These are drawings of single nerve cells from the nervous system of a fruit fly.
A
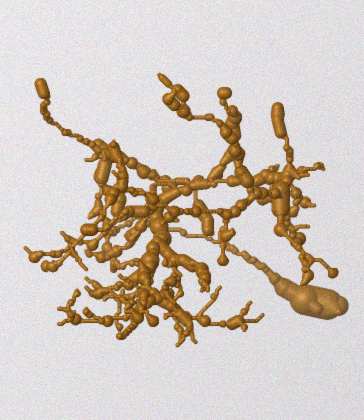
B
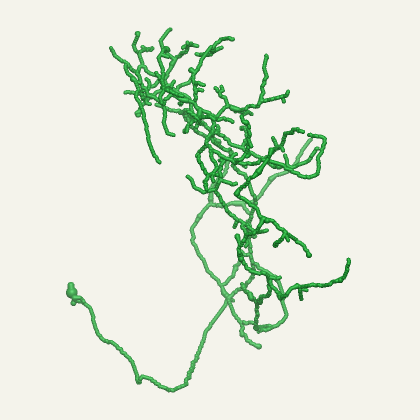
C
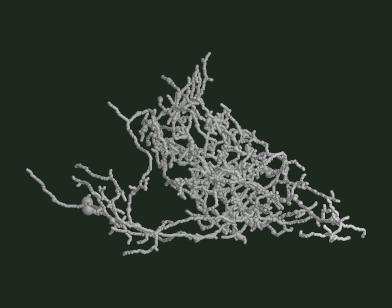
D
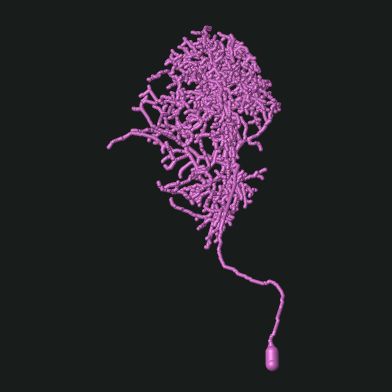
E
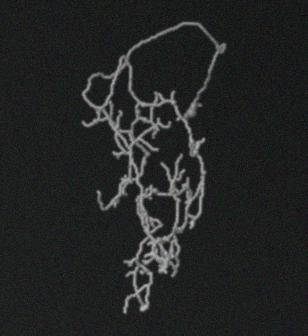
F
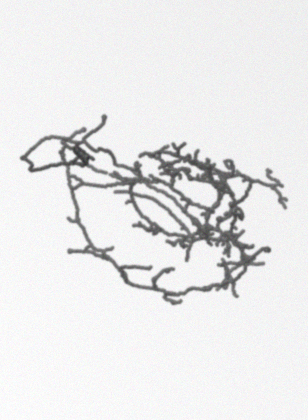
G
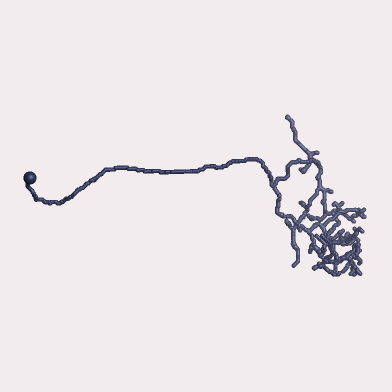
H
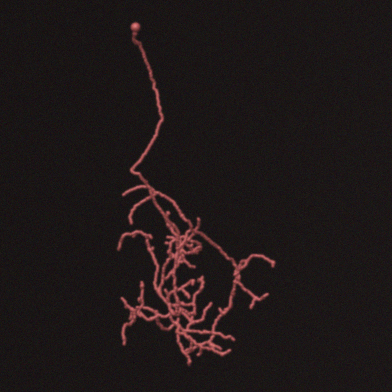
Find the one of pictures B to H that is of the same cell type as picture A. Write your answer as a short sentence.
Picture D shows a nerve cell of the same cell type.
